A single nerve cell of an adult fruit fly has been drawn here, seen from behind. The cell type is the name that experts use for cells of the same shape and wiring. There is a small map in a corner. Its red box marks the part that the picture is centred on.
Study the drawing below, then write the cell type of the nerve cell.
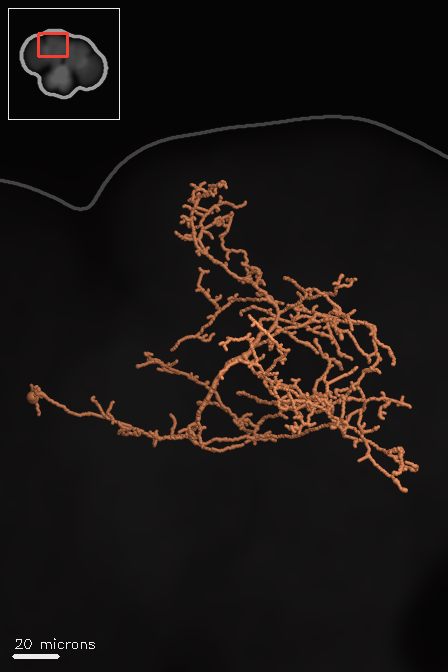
CB3977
